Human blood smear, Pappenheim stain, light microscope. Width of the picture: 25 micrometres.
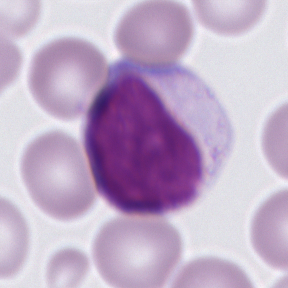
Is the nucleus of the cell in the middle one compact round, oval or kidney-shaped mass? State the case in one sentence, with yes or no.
Yes, this cell's nucleus is a single compact round, oval or kidney-shaped mass, not band-shaped.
